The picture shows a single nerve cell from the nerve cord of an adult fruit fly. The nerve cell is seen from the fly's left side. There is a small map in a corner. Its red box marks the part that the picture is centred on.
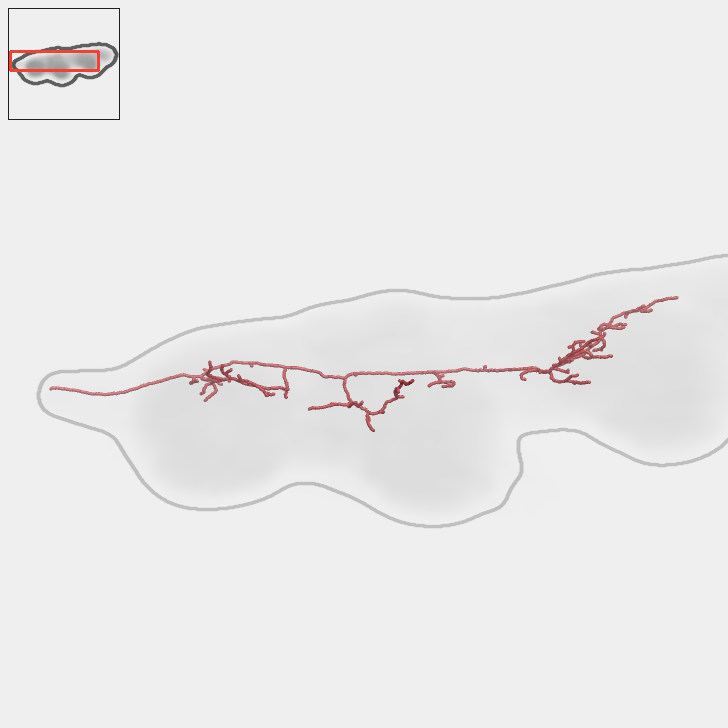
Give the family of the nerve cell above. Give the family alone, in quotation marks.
"hemilineage WEDd1"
